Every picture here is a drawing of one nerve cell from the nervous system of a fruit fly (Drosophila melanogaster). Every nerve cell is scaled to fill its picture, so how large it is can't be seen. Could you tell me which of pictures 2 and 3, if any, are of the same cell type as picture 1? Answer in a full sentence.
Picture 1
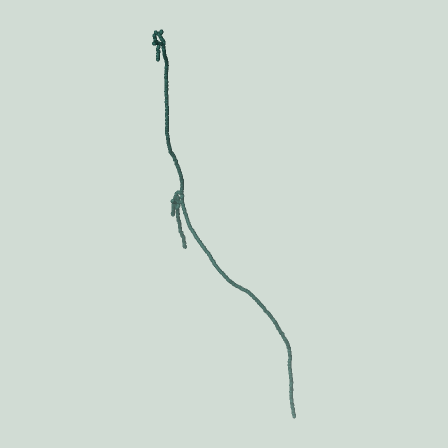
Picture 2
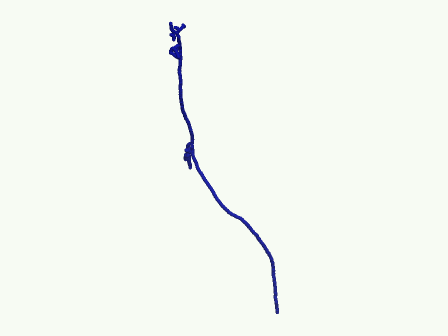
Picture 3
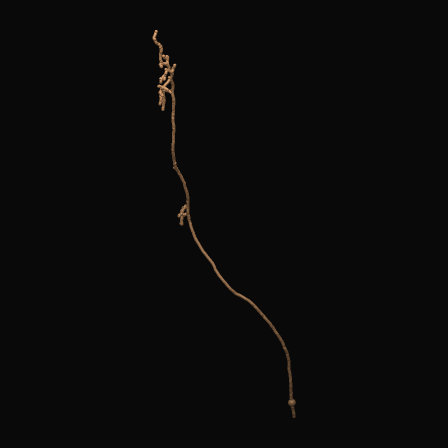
Picture 2 is of the same cell type.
